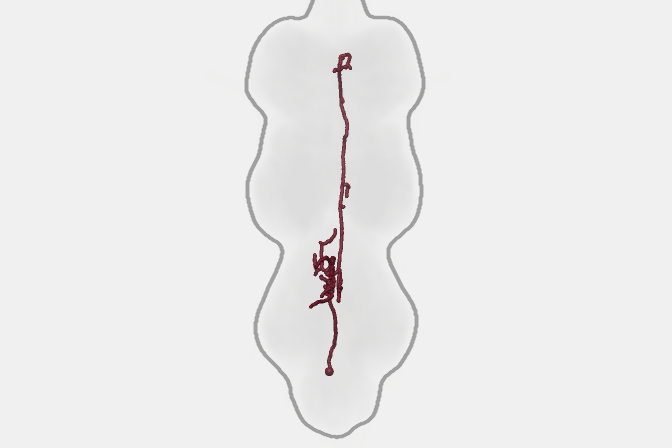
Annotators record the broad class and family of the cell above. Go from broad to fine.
nerve-cord intrinsic neuron; hemilineage 05B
